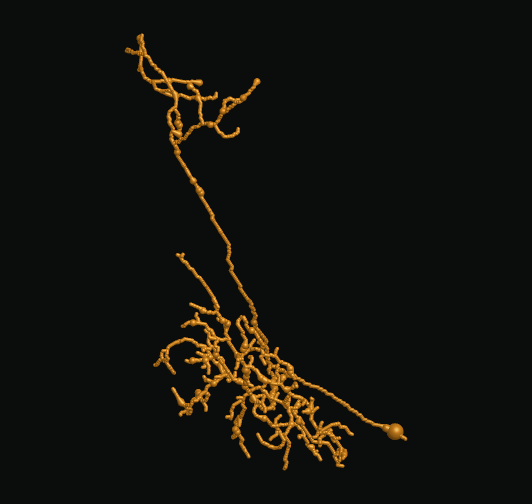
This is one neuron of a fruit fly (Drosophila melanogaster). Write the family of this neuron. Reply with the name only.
LC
